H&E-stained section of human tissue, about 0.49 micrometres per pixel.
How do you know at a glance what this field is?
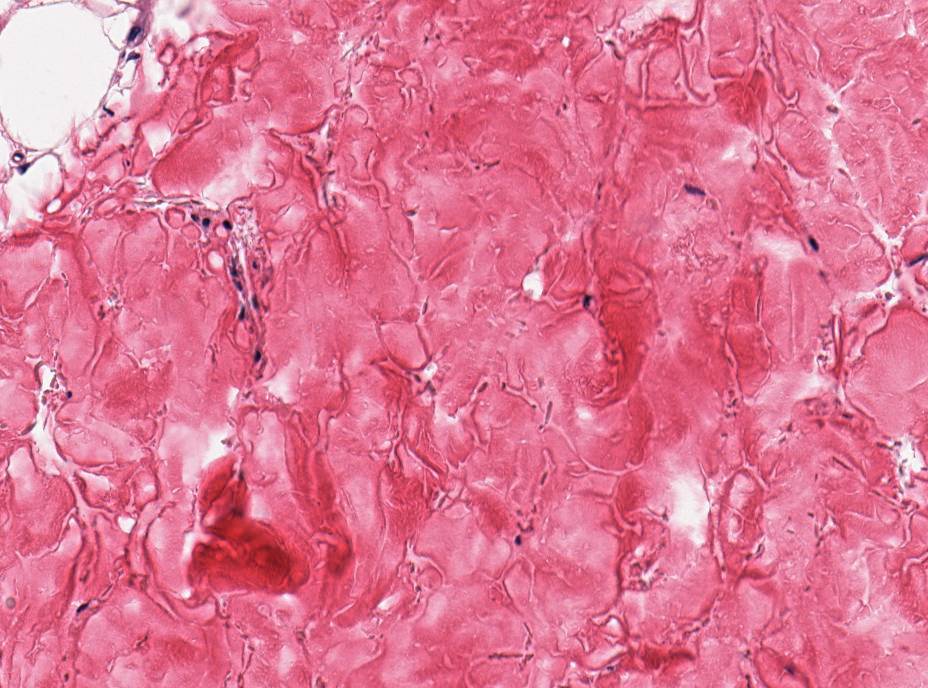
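I'd call this dermis. Nuclei are few, small and dark, spread widely through the pink material, and that sparseness weighs in.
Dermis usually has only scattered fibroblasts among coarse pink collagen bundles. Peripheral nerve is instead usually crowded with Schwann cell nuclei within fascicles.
Fine branching clefts break the pink into irregular blocks. No epithelium or glands appear.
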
